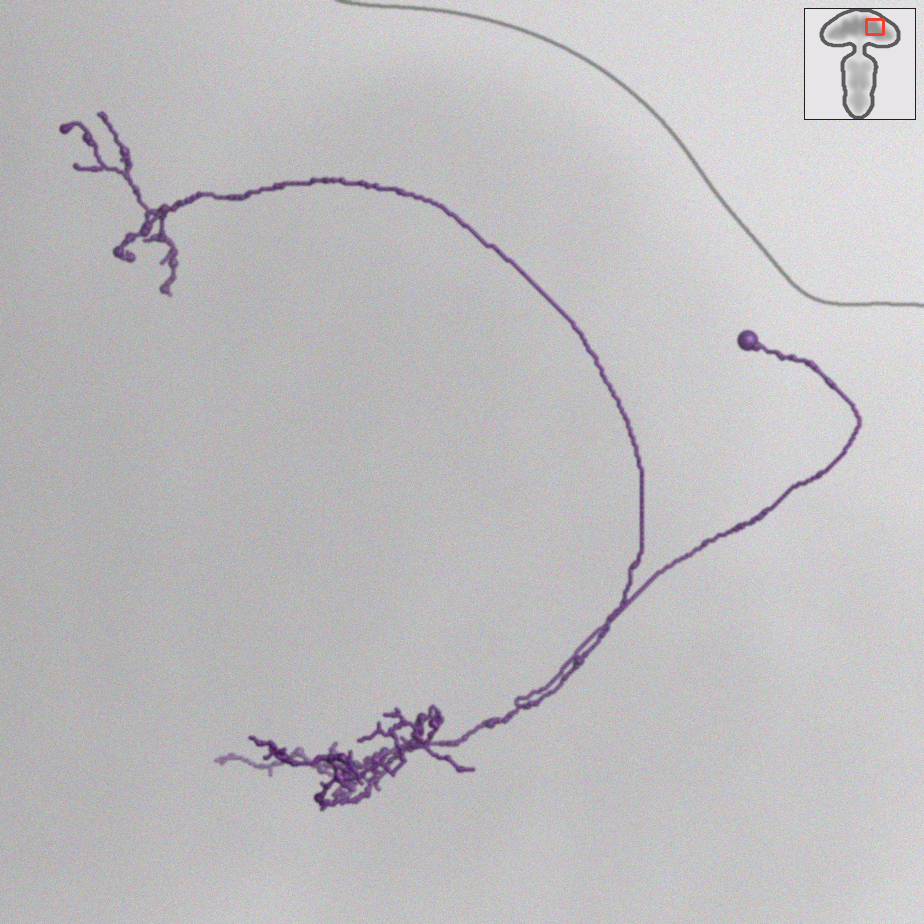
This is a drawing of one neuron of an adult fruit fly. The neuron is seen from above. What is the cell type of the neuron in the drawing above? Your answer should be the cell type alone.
CB1504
